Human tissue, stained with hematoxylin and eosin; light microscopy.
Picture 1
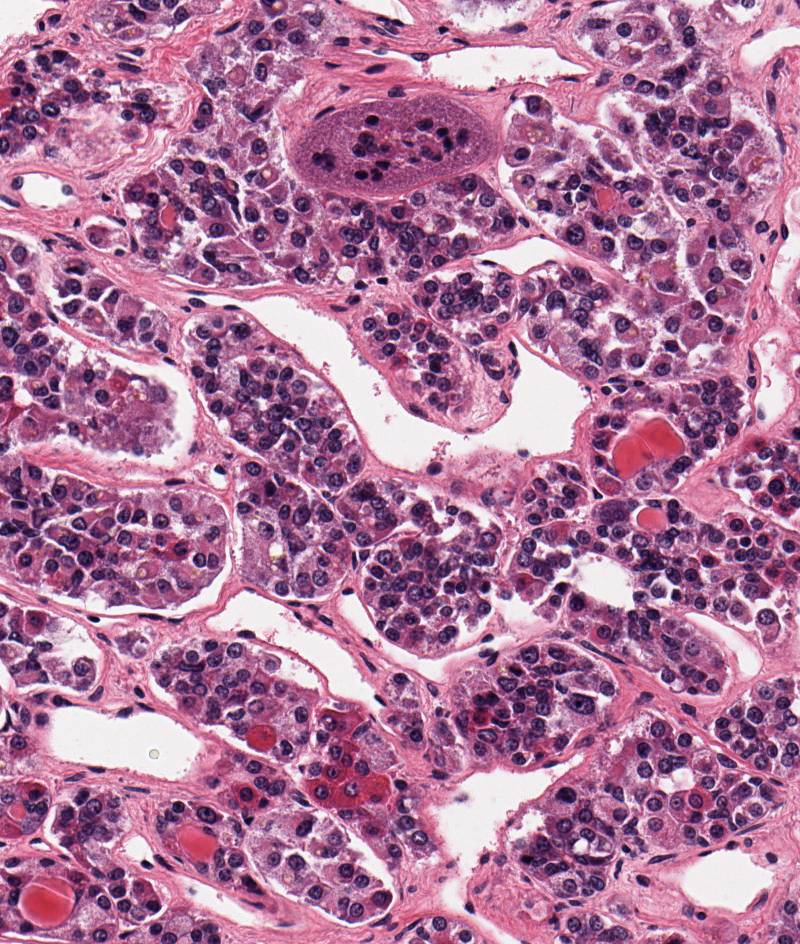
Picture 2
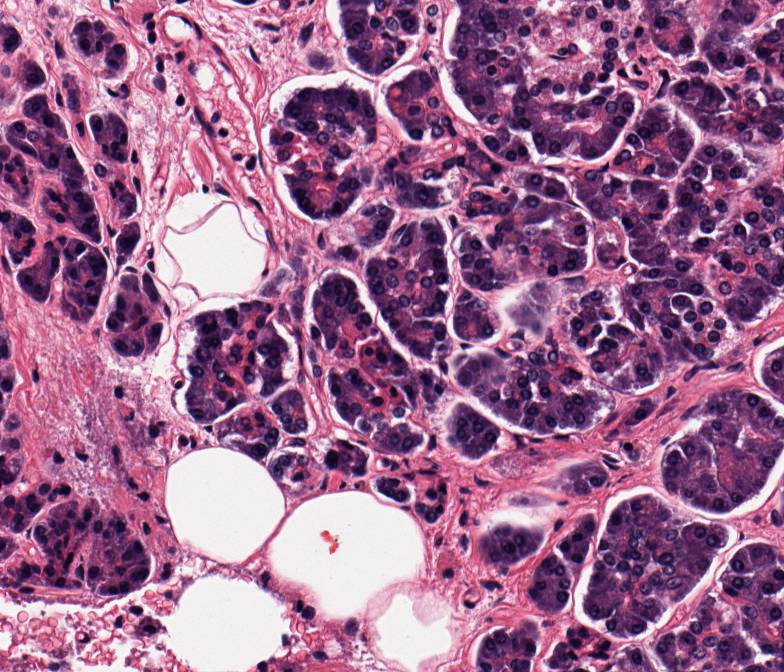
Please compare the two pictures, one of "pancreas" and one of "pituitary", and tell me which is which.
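Pituitary in picture 1, pancreas in picture 2. Pituitary: rounded and elongated nests of cells across the whole field, separated by thin fibrous septa. Nests mixed: some cells with reddish granular cytoplasm, others paler purple-grey. Homogeneous bright pink globules scattered in nests, e.g. at lower left edge and right of centre. Stroma scant: delicate pink collagen bands, few flattened nuclei. Pancreas: mostly lobules of closely packed acini, thin strands of pink connective tissue between. Acini small, rounded; central lumina very small or inconspicuous. Acinar nuclei round, fairly uniform in size. A few adipocytes as round empty spaces, lower left and lower centre.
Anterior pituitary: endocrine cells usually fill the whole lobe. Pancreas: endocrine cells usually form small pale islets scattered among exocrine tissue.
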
